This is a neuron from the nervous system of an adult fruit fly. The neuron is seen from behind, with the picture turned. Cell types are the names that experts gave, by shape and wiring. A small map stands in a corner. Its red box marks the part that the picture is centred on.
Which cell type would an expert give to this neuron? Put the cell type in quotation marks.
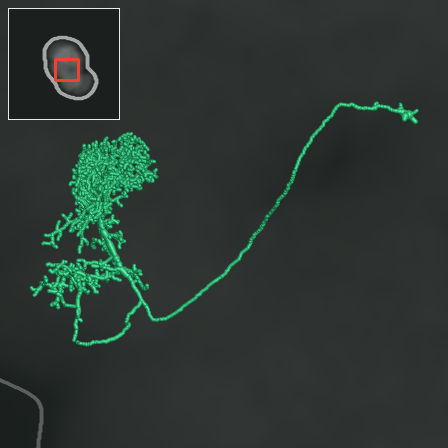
"MBON12"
